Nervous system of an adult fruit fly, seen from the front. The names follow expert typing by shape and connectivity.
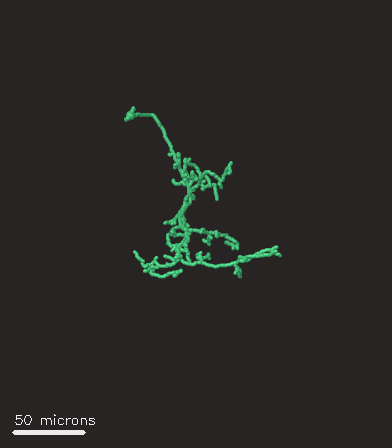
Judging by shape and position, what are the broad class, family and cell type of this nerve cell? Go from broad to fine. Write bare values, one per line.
nerve-cord intrinsic neuron
hemilineage 09A
IN09A019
